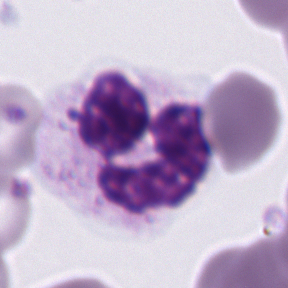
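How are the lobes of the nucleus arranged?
They lie in a curve around a small pale gap in the middle.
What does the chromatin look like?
It is dark purple and coarsely clumped.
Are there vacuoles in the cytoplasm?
No vacuoles are seen.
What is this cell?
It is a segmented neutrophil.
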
